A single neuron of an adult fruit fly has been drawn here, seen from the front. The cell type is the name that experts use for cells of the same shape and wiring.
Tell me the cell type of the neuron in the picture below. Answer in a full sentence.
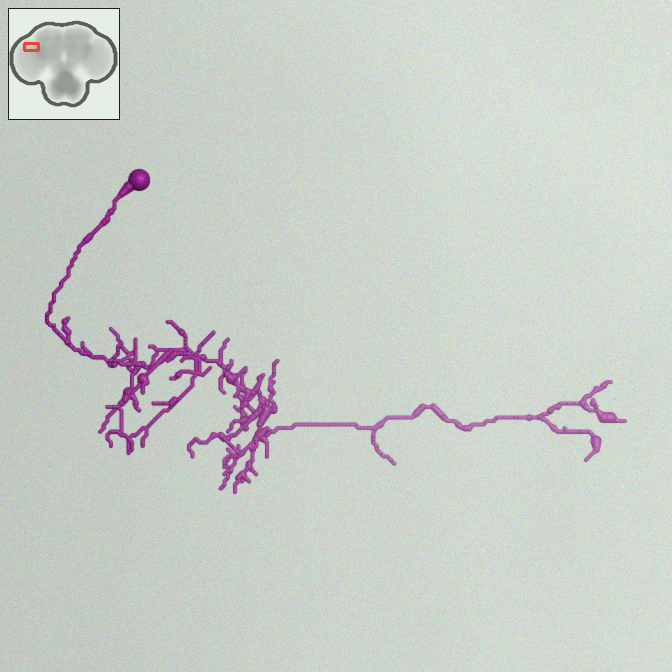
The cell type is TmY18.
